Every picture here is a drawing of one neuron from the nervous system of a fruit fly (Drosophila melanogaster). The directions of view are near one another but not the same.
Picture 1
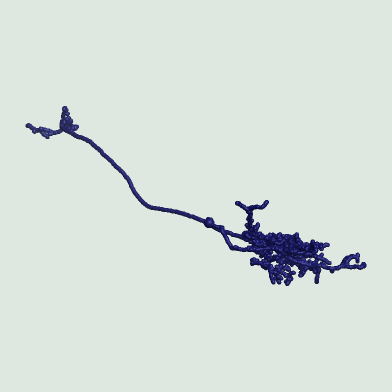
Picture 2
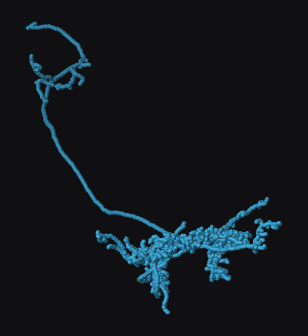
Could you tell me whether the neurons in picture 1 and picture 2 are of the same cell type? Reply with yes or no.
yes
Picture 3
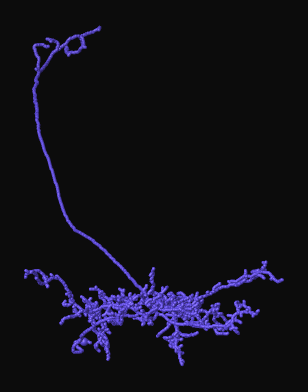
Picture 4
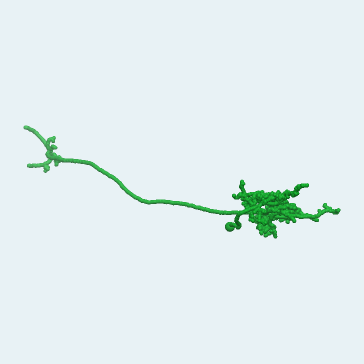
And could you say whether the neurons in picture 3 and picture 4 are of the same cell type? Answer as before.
yes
